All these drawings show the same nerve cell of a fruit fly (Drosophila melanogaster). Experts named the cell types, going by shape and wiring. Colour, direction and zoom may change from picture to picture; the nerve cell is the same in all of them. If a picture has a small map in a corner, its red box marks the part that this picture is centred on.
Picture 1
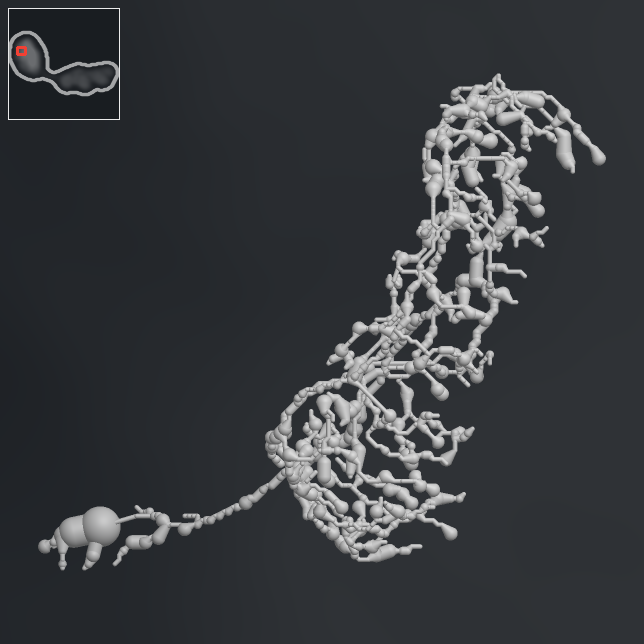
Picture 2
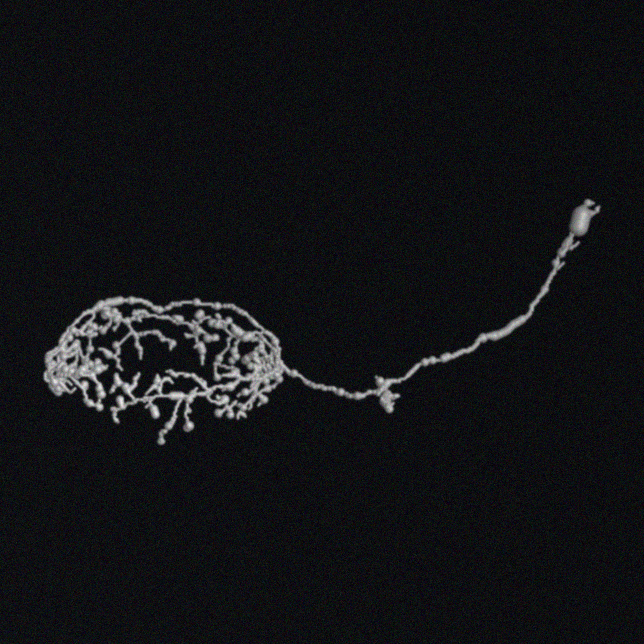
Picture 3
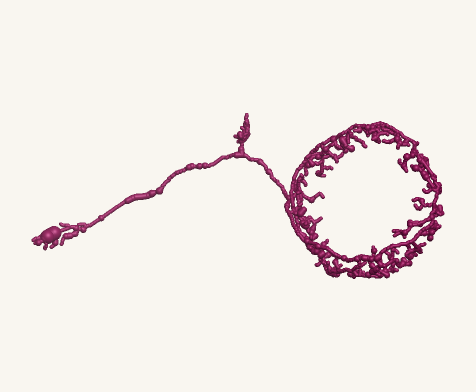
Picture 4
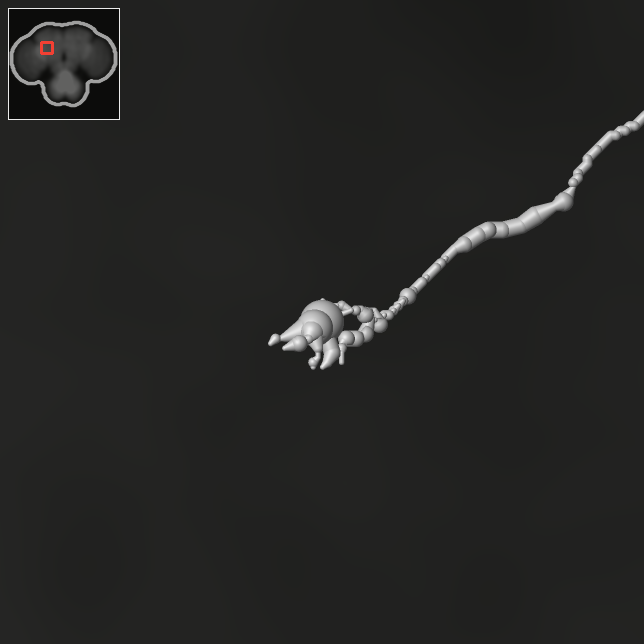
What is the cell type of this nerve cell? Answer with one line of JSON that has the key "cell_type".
{"cell_type": "ER4d"}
